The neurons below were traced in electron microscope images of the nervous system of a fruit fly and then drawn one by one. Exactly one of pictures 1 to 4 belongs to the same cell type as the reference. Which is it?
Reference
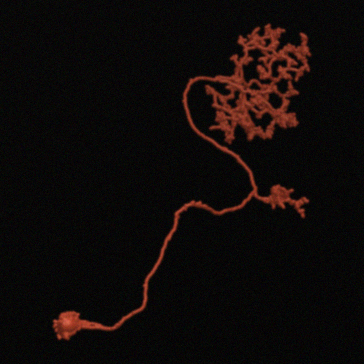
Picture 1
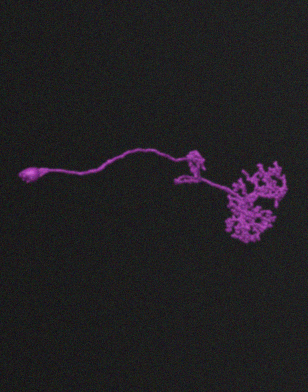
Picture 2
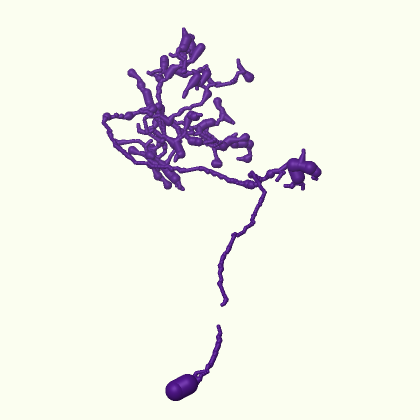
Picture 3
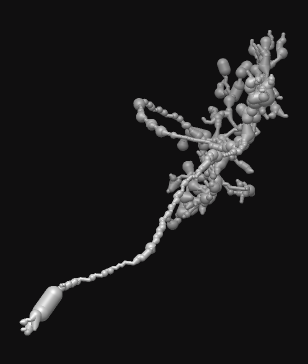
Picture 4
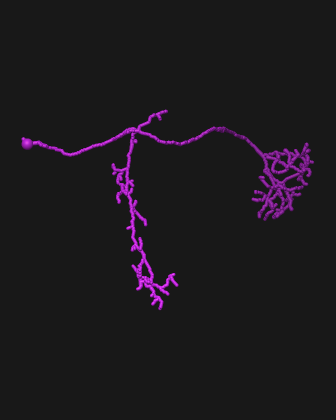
2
